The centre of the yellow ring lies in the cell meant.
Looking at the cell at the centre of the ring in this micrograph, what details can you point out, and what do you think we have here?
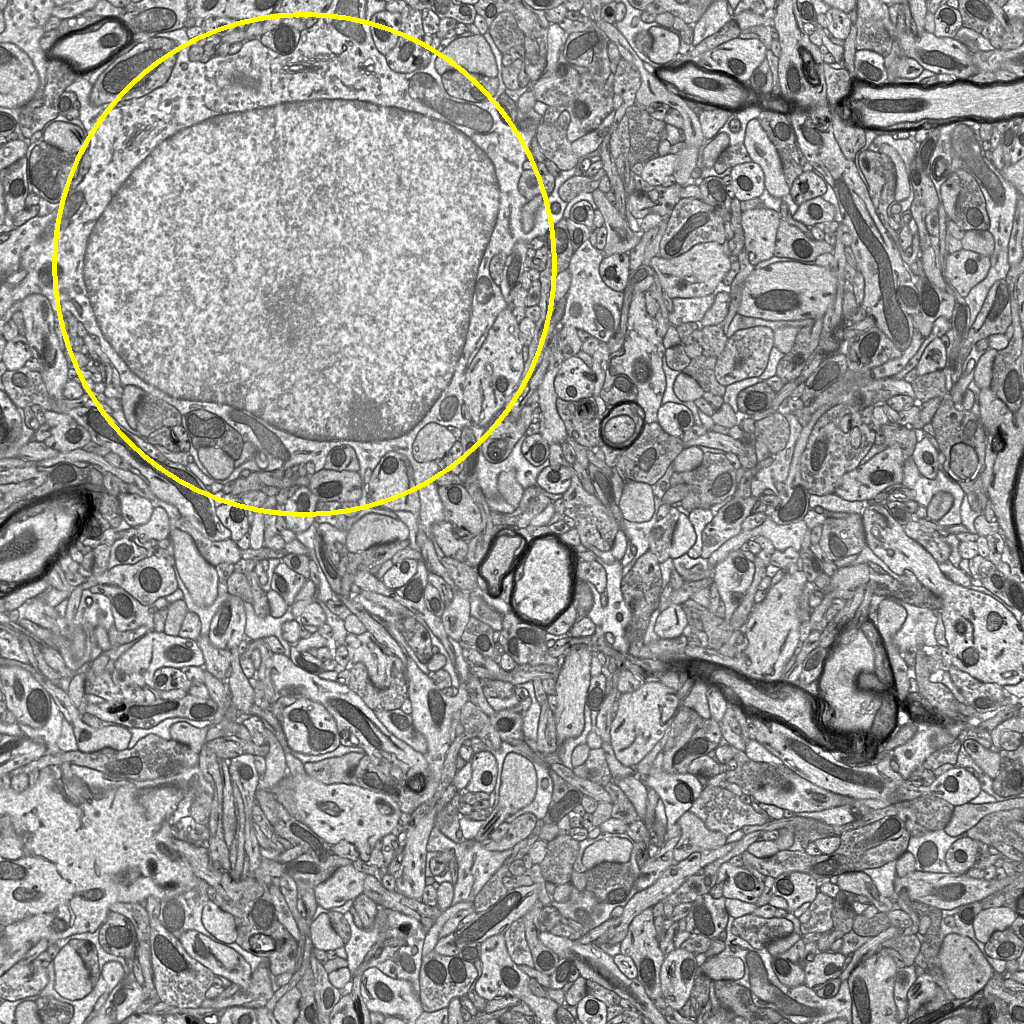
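The nucleus lies wholly inside the ring, with no part cut off by the edge of the picture. It is broadly oval, wider than it is tall, and its envelope runs smoothly without deep infoldings. Stacks of flat Golgi membranes occupy the cytoplasm above it. This cell is an astrocyte.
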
